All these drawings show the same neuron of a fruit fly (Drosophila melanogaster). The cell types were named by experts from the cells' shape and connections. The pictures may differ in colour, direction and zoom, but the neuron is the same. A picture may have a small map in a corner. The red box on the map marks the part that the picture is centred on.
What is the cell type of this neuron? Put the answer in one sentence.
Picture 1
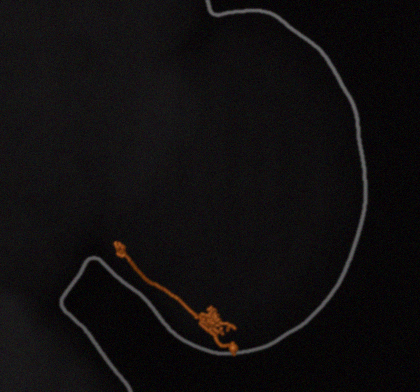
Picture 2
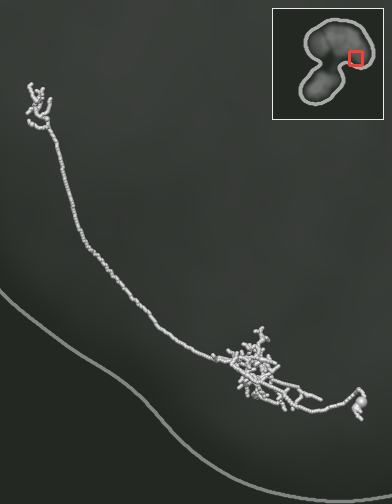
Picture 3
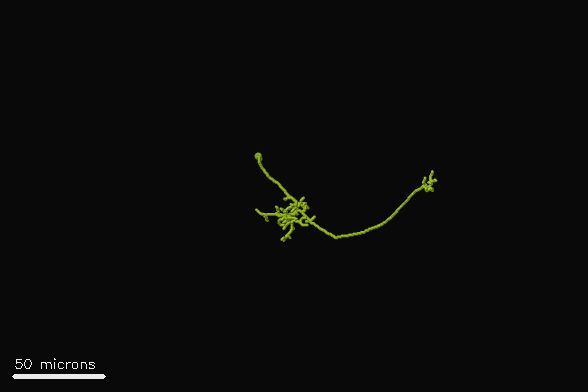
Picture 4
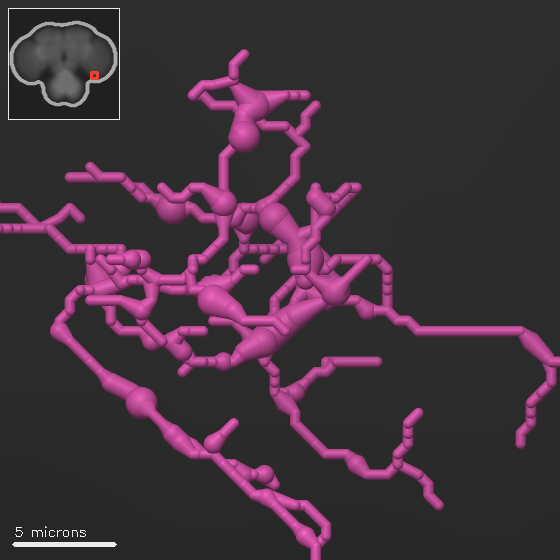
The cell type is Tm29.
